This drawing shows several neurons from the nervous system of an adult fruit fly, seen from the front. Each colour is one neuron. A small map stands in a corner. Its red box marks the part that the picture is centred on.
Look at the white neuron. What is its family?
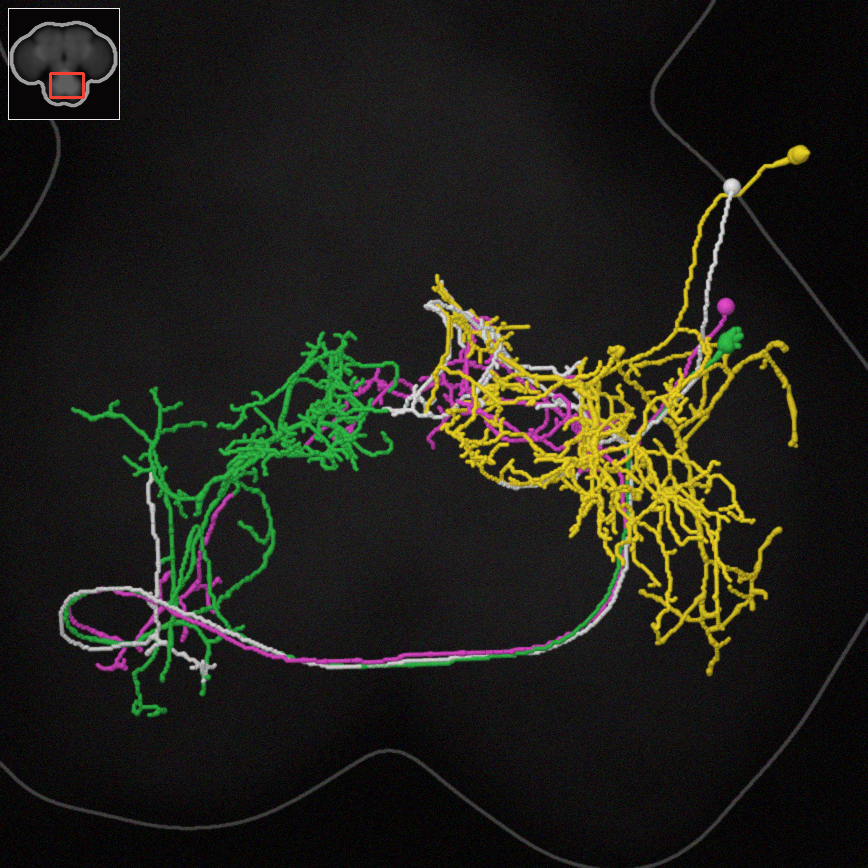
hemilineage 01A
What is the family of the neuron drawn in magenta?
hemilineage 01A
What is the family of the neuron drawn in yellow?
hemilineage 11A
